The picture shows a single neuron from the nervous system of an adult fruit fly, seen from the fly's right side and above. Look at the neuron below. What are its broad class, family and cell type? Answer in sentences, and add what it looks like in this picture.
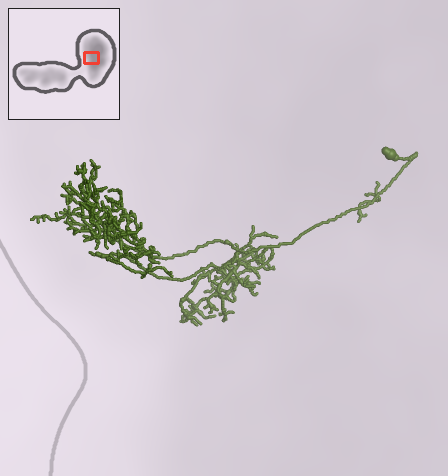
This is an optic-lobe intrinsic neuron. Its family is TmY. It is of cell type TmY19a. Dozens of branch ends can be seen. In this view it is wider than it is tall.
